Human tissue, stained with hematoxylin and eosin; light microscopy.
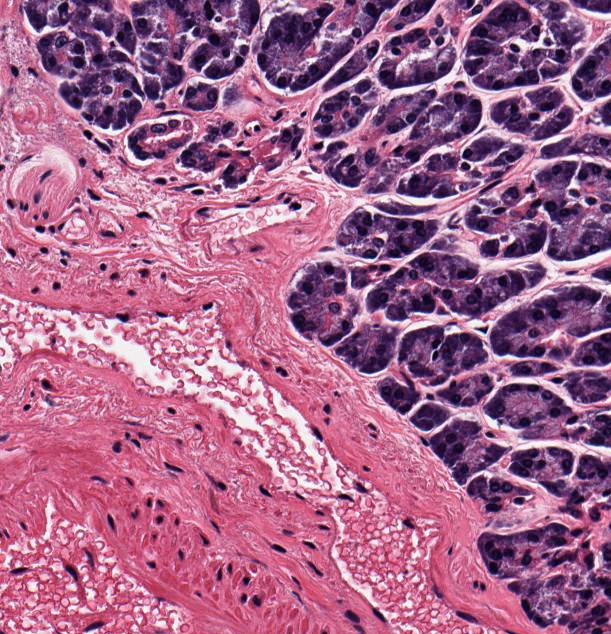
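Pancreas, H&E. Gland cells: dark purple, granular cytoplasm; one small, round, dark nucleus each. Wide vessel packed with red blood cells runs diagonally through lower left. No fat cells present.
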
